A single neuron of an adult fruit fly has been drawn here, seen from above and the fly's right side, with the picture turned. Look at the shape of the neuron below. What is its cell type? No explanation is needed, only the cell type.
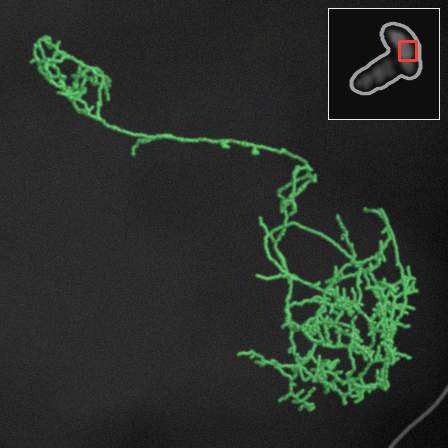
AVLP095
